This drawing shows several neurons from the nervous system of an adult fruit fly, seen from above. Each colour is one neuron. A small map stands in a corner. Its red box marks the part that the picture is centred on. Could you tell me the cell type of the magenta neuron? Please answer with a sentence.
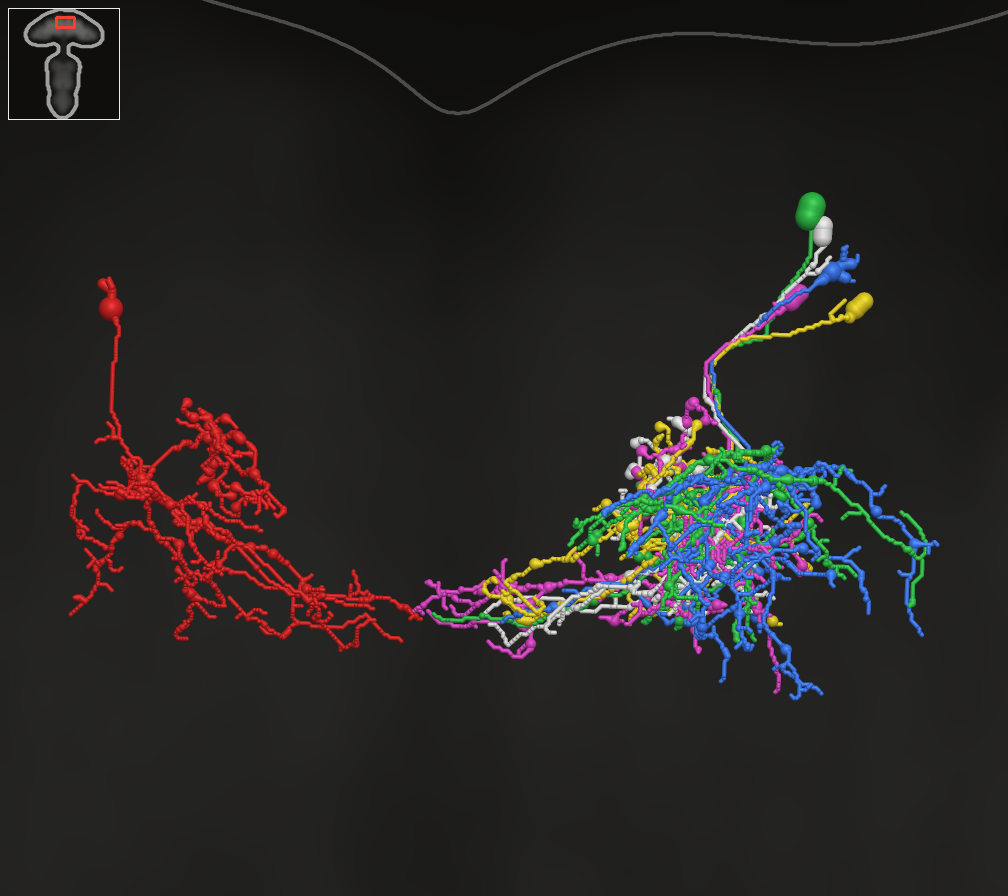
The cell type is GNG359.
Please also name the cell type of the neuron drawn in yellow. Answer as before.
The cell type is GNG369.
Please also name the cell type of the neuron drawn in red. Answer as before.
The cell type is GNG279_a.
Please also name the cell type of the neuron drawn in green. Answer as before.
The cell type is CB2702.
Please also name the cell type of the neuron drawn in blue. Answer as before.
The cell type is CB1985.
